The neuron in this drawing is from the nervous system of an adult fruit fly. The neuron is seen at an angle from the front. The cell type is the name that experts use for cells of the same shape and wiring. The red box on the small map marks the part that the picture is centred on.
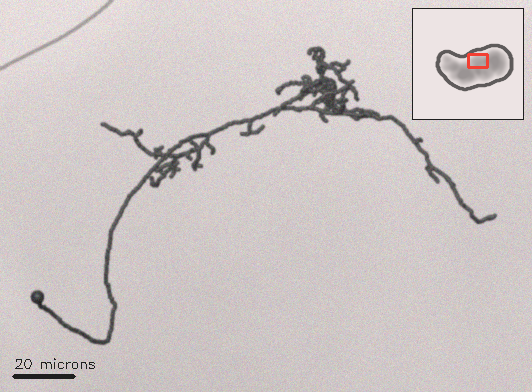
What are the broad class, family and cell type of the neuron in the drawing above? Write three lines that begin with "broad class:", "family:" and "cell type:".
broad class: central-brain intrinsic neuron
family: hemilineage SIPa1_ventral
cell type: CB2262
